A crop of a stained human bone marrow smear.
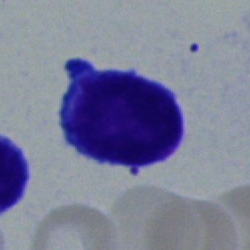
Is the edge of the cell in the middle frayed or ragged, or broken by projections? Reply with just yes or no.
Yes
